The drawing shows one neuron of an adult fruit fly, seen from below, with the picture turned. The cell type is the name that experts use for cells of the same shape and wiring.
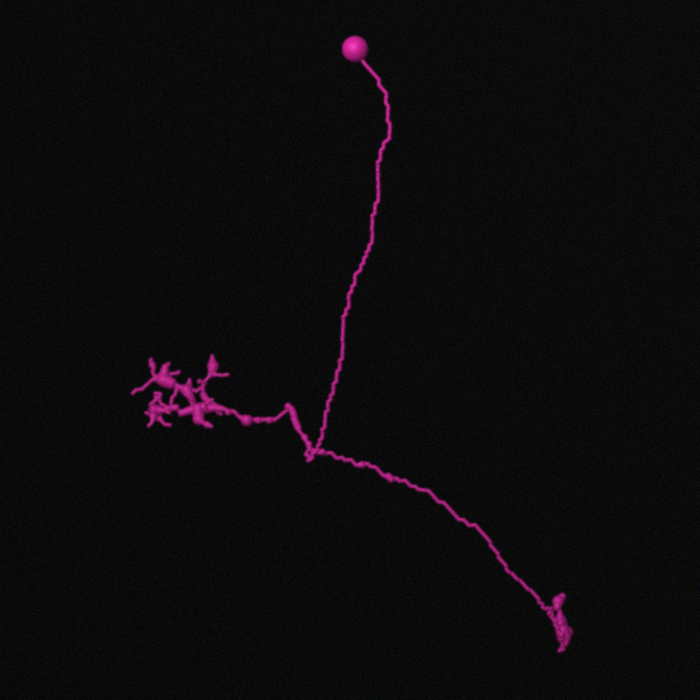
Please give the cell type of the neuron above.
T3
